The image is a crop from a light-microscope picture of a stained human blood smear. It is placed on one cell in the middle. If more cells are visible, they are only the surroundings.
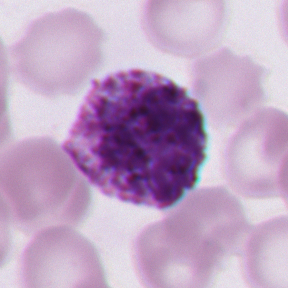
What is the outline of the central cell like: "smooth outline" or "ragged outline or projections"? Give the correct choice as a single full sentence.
It is a rough edge that this cell shows.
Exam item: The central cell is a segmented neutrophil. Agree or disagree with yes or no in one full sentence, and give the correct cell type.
No, the cell at the centre of the crop corresponds to a basophil, not a segmented neutrophil.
